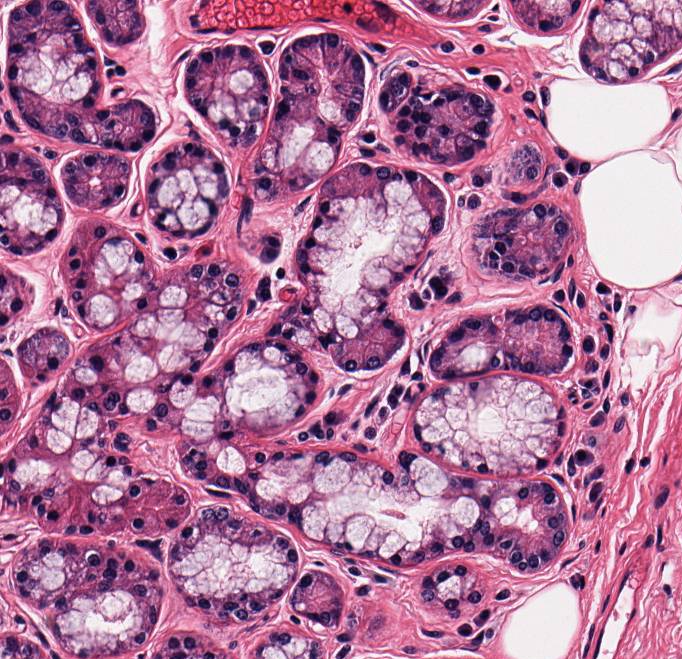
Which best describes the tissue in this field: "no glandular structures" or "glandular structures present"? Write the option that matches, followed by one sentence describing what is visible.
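Glandular structures present. The field is filled with closely packed rounded and elongated glandular units separated by thin strands of connective tissue.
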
